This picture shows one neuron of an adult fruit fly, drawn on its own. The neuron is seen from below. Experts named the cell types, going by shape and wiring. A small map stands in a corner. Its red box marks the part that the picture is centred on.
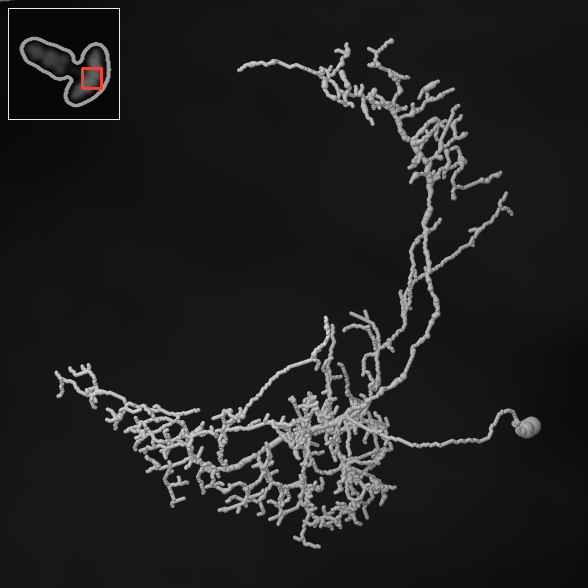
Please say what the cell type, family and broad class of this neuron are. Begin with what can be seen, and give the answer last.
It is in the brain and does not reach the nerve cord. The cell body is at the lower right of the picture. More than a hundred branch ends can be seen. The cell type is GNG201. Its family is hemilineage MD3. This is a central-brain intrinsic neuron.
